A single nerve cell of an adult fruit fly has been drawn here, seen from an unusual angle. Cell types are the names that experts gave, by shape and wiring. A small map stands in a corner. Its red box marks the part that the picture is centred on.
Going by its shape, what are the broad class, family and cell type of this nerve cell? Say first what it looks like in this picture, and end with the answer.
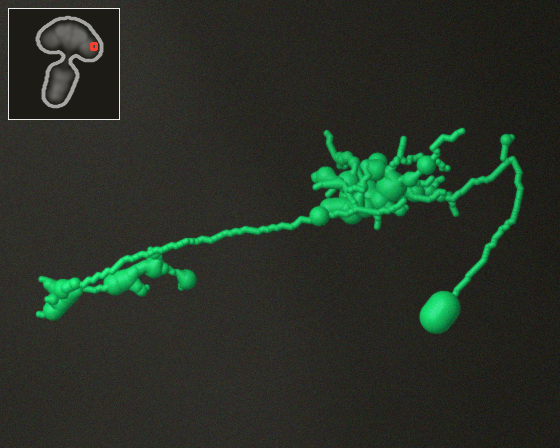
It is in the brain and does not reach the nerve cord. Its cell body lies at the lower right of the picture. Its broad class is optic-lobe intrinsic neuron. Its family is Mi. Its cell type is Mi9.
